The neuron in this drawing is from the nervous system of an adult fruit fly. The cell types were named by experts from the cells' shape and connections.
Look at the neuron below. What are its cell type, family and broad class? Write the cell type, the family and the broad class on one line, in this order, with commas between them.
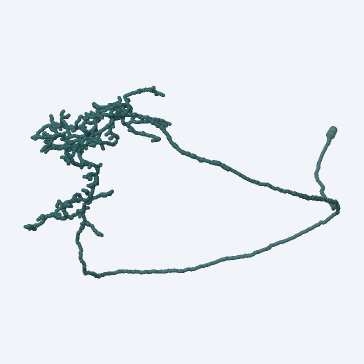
SMP566, hemilineage VLPl&p1_posterior, central-brain intrinsic neuron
